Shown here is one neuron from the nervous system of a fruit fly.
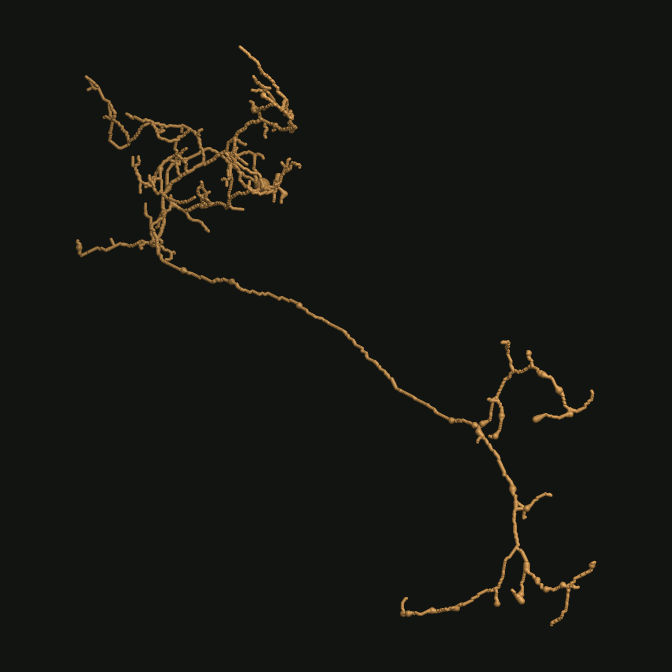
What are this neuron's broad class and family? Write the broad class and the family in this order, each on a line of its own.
central-brain intrinsic neuron
hemilineage DM4_ventral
